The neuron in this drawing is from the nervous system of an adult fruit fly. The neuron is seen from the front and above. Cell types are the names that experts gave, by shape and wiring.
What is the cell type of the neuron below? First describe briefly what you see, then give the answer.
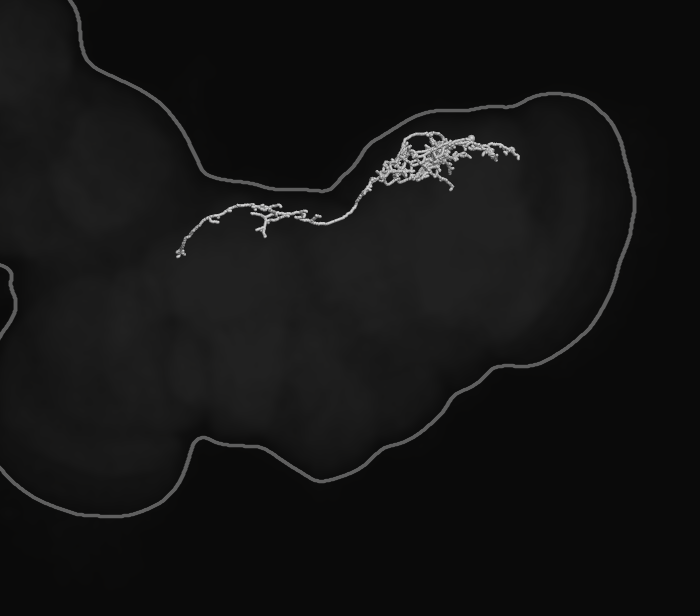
In this view it is more than twice as wide as it is tall. It is a central-brain intrinsic neuron. Its cell type is SLP270.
